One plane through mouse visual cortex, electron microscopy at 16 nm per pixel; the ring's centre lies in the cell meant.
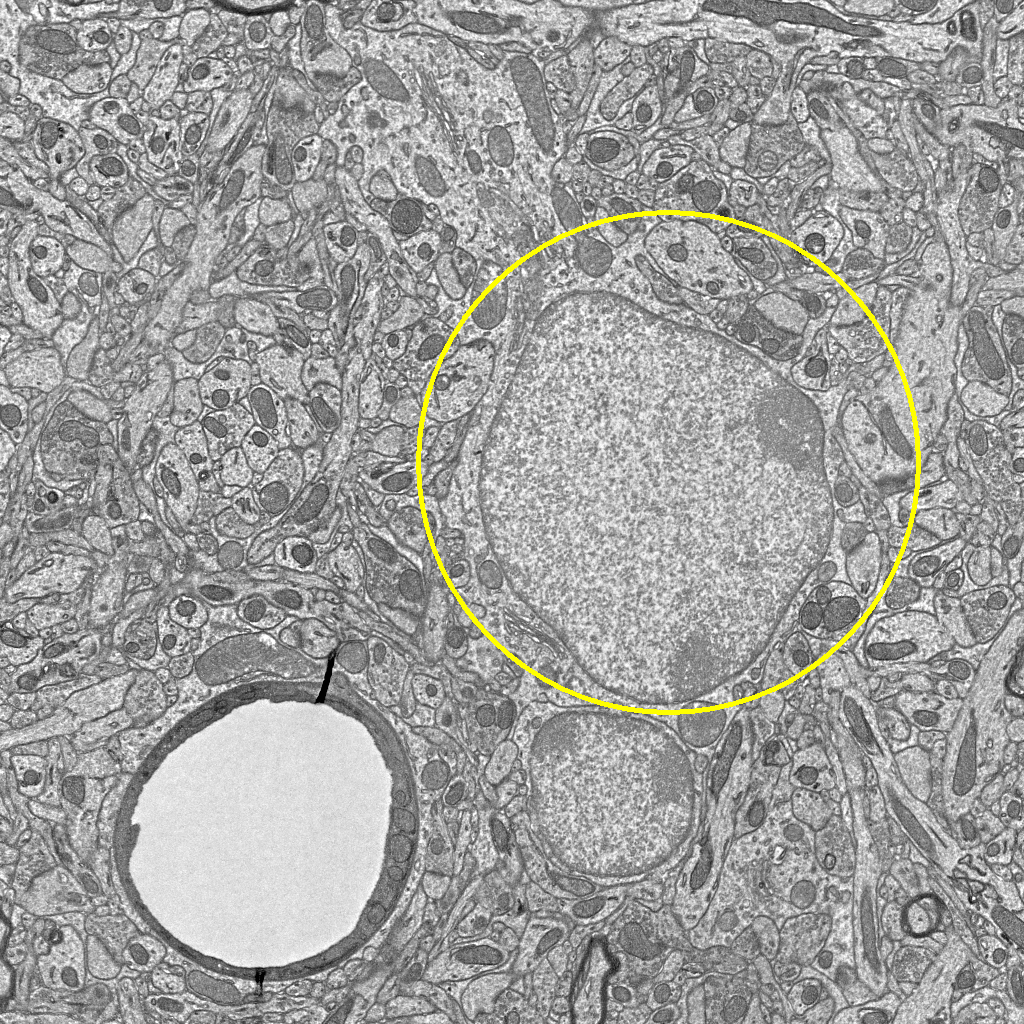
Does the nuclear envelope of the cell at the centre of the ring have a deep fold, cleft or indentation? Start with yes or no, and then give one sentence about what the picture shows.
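No. The nuclear envelope runs smoothly, without deep infoldings.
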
